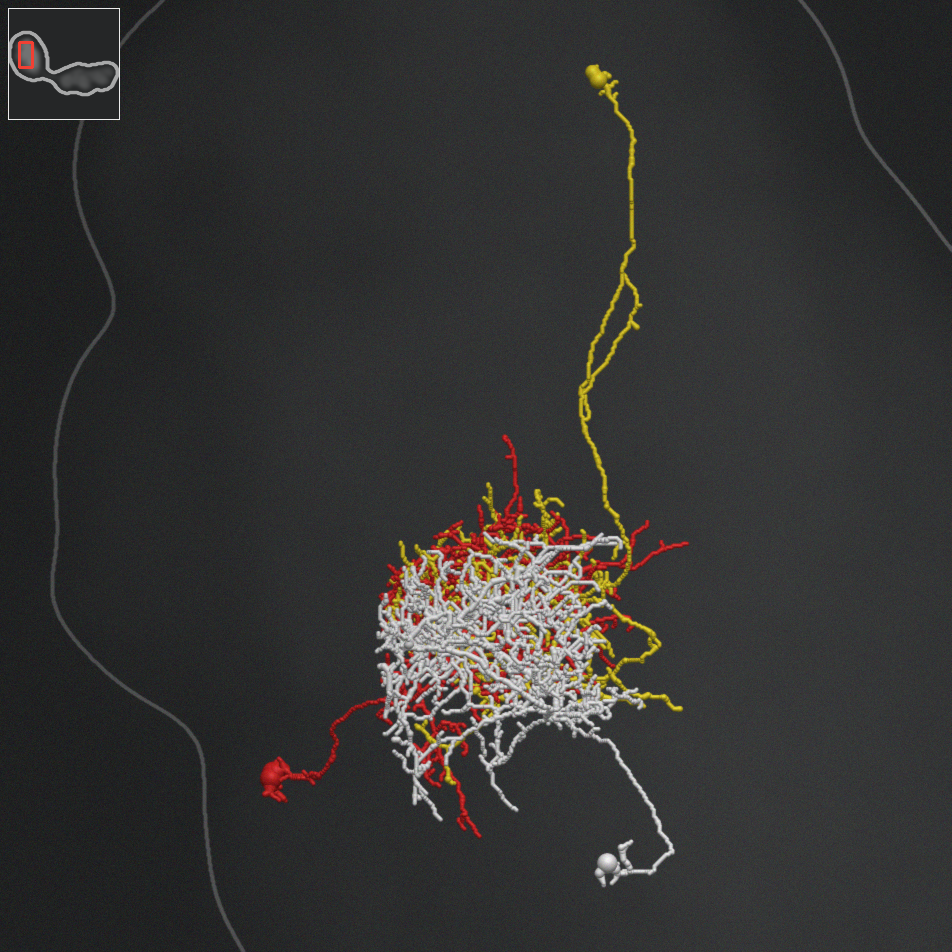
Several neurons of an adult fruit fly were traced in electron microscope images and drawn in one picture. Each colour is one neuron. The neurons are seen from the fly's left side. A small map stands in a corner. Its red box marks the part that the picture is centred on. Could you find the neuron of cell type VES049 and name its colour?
yellow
